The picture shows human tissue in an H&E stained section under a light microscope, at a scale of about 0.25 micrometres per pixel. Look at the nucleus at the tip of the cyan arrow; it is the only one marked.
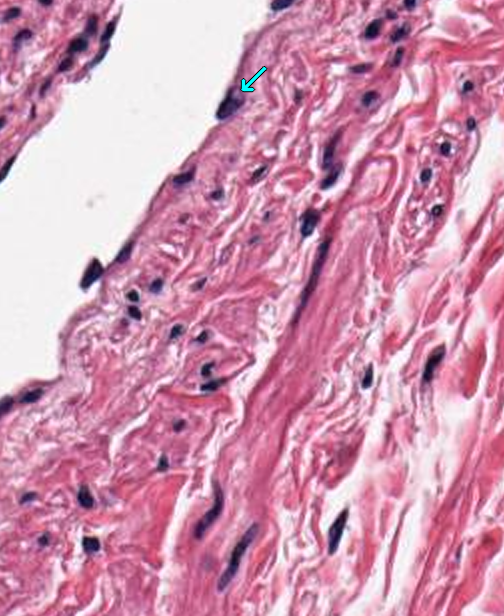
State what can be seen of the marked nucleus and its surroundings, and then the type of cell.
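The nucleus sits right at the free surface of the tissue and bulges slightly out into the empty lumen. Almost no cytoplasm can be made out around the nucleus; only a very thin pink rim lines the surface beside it. The cell lies on the inner lining of a vessel, directly against the wavy pink fibres of the wall. Type of cell: endothelial cell.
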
